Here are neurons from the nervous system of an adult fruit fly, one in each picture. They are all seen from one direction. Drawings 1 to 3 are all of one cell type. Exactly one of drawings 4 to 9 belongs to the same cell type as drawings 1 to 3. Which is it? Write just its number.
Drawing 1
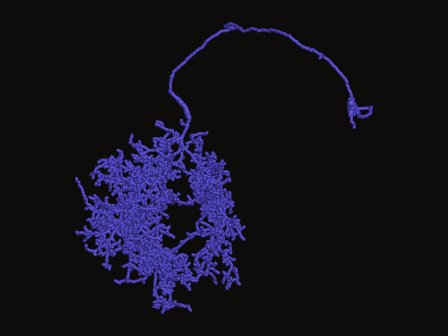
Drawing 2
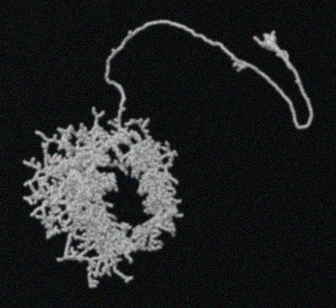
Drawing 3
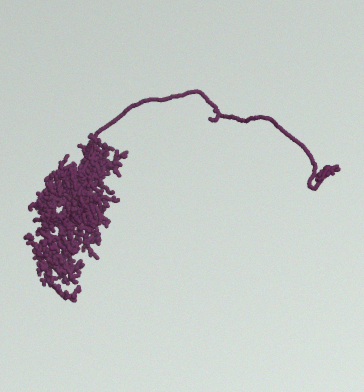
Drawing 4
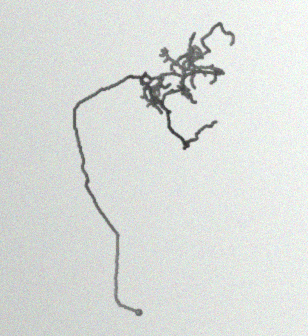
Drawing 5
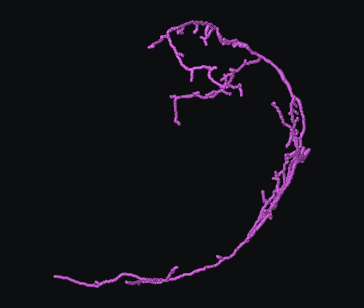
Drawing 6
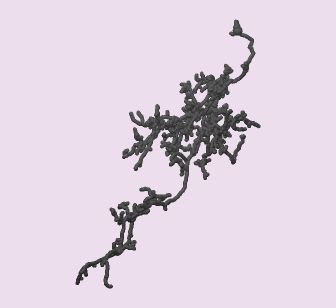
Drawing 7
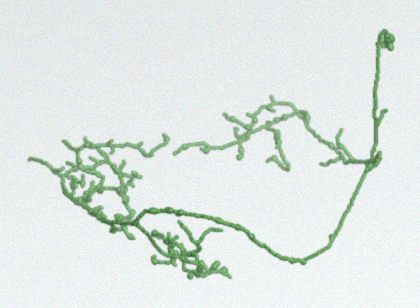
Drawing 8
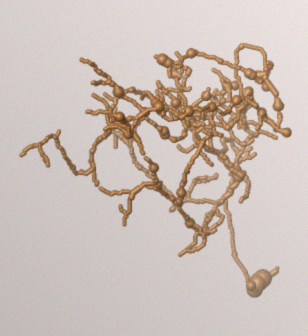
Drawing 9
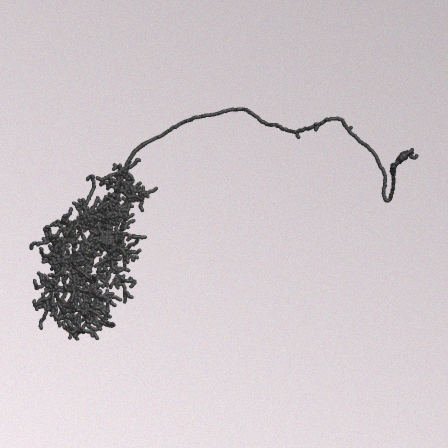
9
